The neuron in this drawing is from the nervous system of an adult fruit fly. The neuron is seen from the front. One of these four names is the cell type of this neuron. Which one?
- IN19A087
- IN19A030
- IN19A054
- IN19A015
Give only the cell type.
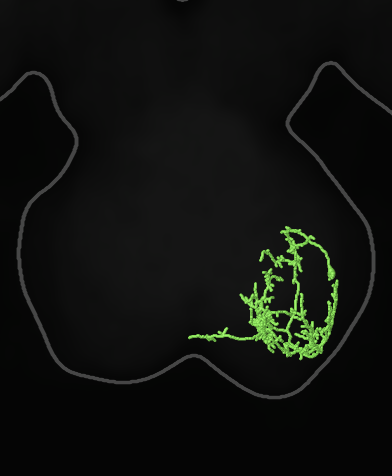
IN19A054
